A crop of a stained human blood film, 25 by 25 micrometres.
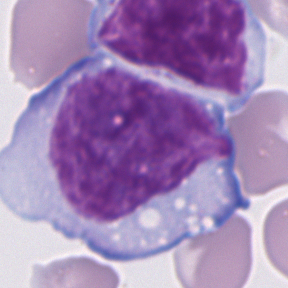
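Myeloblast in a stained smear of human peripheral blood. Notice that the nucleus lies off-centre, toward the upper right of the cell, and measures about 16 by 13 micrometres. The cytoplasm is pale blue, but look along the cell edge, where it turns a deeper blue than near the nucleus. Below the nucleus, several small clear vacuoles lie in the cytoplasm.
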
